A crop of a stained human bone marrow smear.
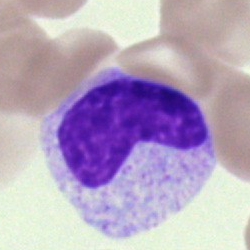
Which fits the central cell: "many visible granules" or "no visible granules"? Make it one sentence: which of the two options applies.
There is a large number of visible granules in the cell's cytoplasm.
